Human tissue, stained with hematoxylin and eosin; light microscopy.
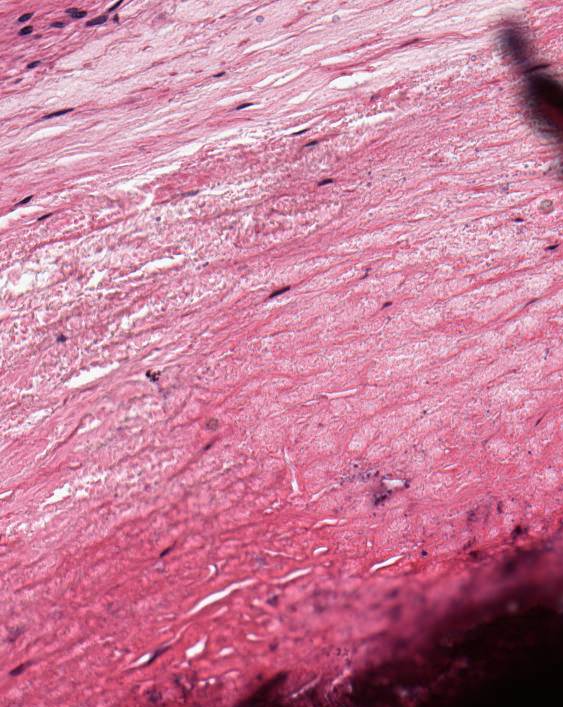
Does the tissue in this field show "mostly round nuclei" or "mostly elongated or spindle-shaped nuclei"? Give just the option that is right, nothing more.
Mostly elongated or spindle-shaped nuclei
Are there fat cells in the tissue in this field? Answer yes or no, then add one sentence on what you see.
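No. No fat cells are seen anywhere in the field.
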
